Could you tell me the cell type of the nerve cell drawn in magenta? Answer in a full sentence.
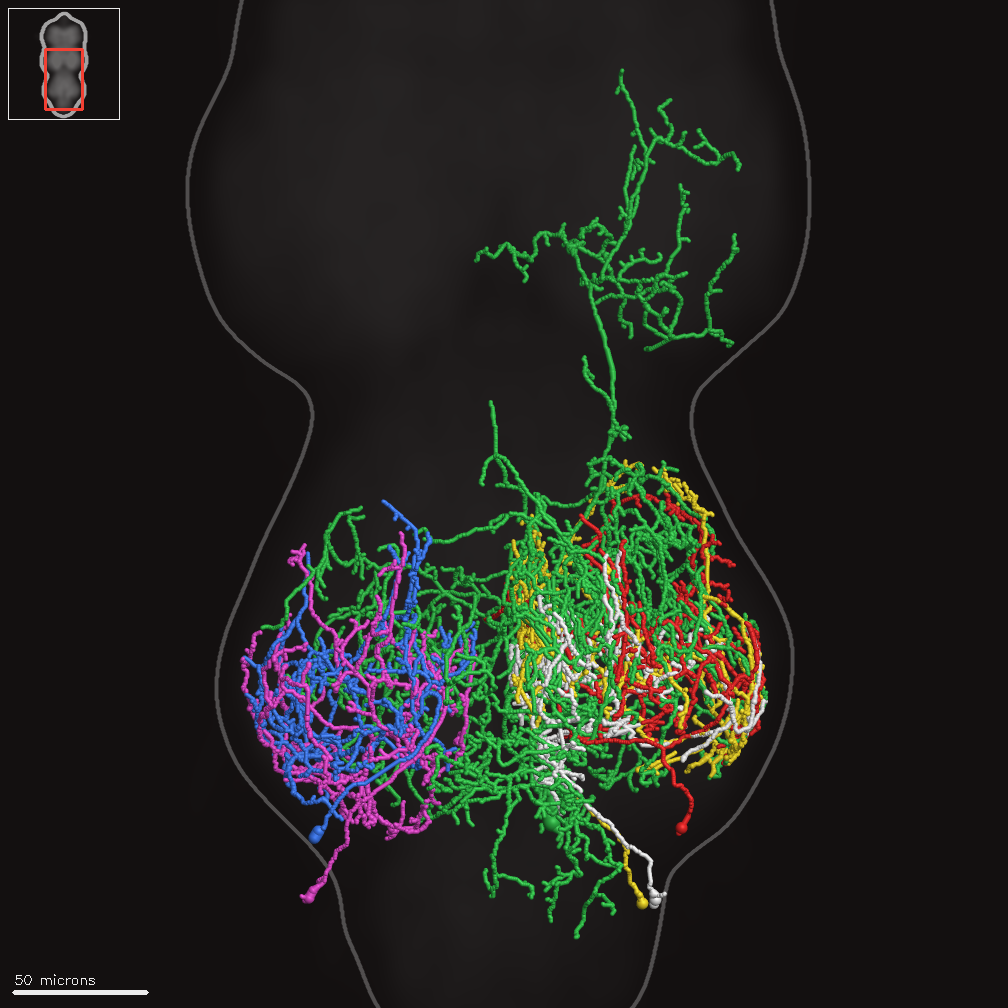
The cell type is IN03A064.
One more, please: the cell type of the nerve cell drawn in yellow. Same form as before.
The cell type is IN03A055.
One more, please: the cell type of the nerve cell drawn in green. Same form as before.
The cell type is INXXX045.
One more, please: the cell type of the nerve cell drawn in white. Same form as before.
The cell type is IN03A082.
